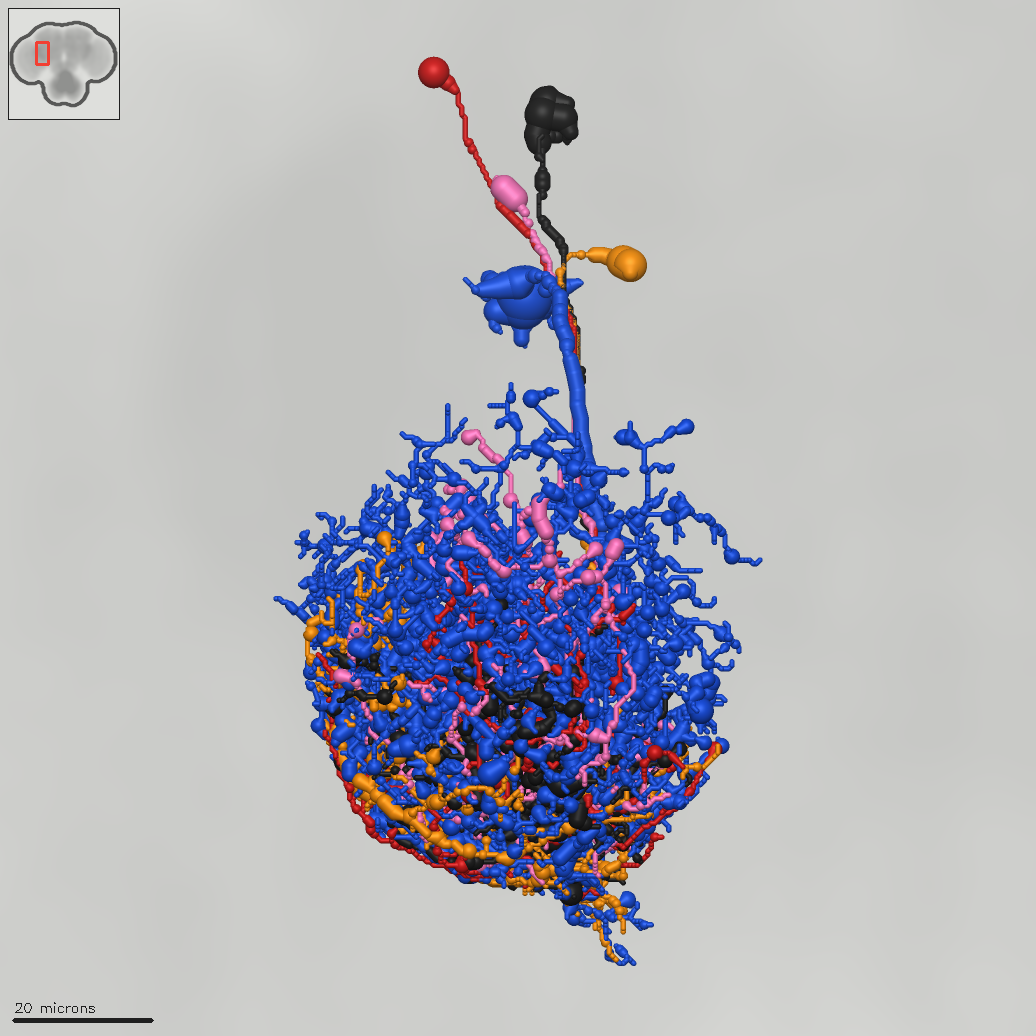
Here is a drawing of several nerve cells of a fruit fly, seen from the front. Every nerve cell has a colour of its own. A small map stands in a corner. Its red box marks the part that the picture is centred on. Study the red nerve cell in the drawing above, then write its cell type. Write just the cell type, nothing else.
AVLP549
